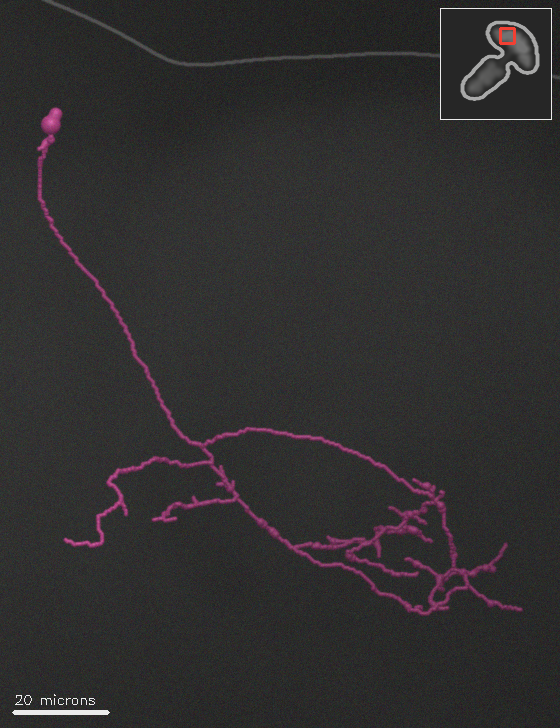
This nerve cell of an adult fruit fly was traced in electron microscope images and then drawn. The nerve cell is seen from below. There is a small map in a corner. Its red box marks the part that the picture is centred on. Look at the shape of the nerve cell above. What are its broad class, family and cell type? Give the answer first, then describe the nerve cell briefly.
This is a central-brain intrinsic neuron. Its family is hemilineage SLPpl1. The cell type is SLP266. It lies in the brain. The cell body is at the upper left of the picture. By the scale bar it is about 110 microns tall in this view.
